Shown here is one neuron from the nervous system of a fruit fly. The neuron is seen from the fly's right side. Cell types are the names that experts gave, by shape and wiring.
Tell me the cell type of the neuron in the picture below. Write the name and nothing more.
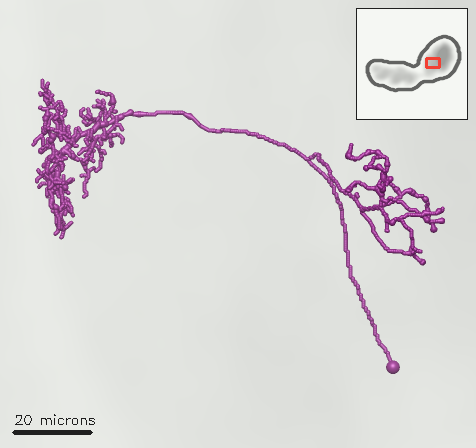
LC17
